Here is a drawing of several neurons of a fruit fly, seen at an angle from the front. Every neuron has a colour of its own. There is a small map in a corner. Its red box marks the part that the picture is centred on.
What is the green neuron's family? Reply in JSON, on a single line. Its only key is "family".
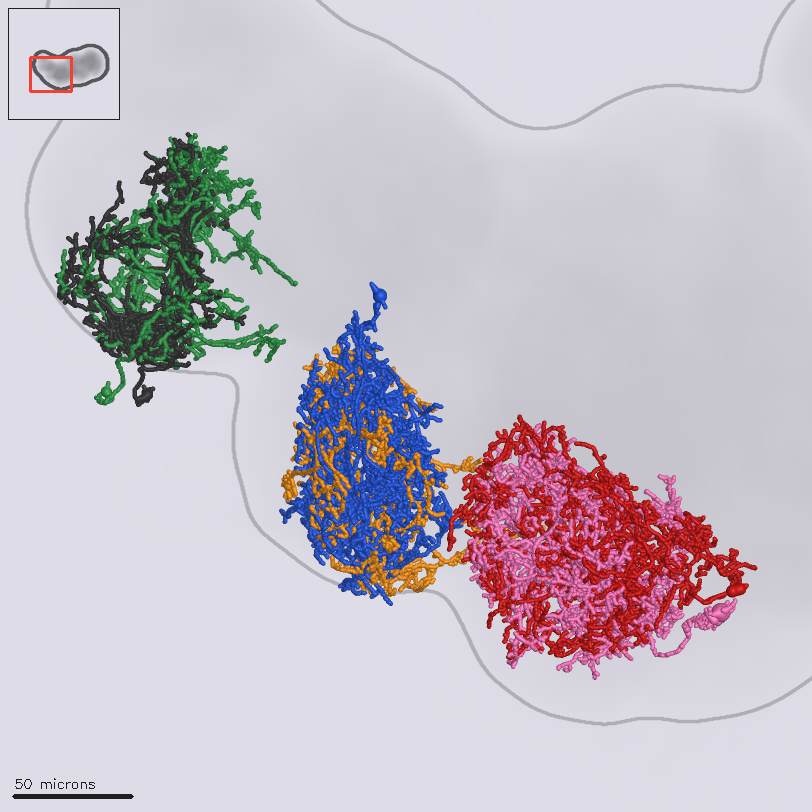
{"family": "hemilineage 16B"}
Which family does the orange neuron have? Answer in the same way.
{"family": "hemilineage 17A"}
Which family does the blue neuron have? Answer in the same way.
{"family": "hemilineage 17A"}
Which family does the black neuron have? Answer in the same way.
{"family": "hemilineage 16B"}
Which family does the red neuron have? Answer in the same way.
{"family": "hemilineage 08A"}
